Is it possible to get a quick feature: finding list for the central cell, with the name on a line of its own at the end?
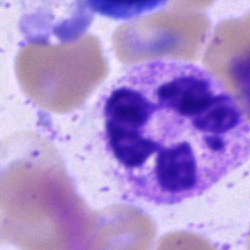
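Nucleus: several separate lobes in a ring around a pale centre
Chromatin: dark purple, coarsely clumped
Cytoplasm: ample, pale lilac-pink
Granules: fine, pinkish-purple, filling the cytoplasm
Identification: segmented neutrophil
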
